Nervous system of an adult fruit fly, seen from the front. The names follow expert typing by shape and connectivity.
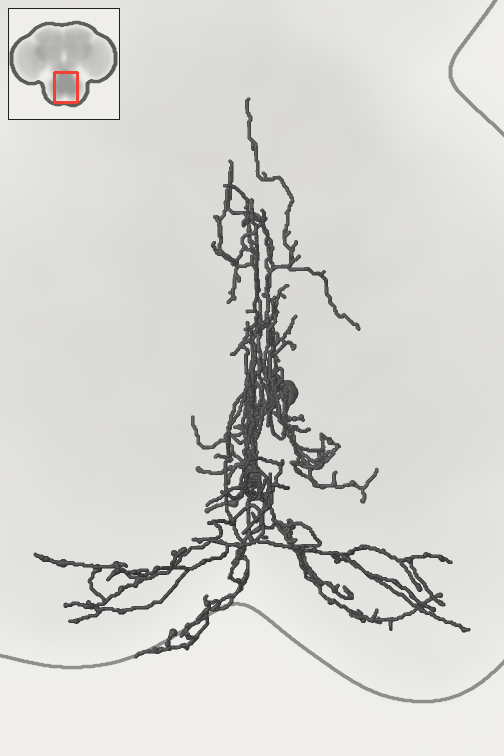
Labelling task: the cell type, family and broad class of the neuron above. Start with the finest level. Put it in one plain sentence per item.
Type IN05B021 of hemilineage 05B, a nerve-cord intrinsic neuron.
